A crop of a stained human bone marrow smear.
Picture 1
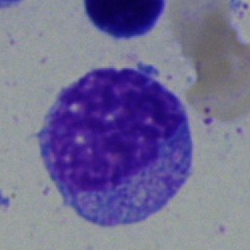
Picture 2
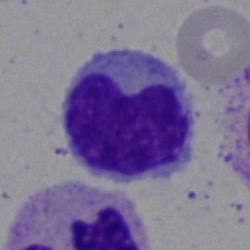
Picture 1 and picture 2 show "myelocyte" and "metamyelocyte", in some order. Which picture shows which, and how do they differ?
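The myelocyte appears in picture 1, the metamyelocyte in picture 2. Both cells have a round outline, roughly round in the myelocyte and smooth-edged in the metamyelocyte. The metamyelocyte's nucleus is indented at its upper side, giving it a kidney shape, and it fills most of the cell.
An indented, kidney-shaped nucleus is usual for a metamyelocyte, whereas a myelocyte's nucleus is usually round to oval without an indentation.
In the metamyelocyte the chromatin is dark purple and coarsely clumped with small paler patches, and no distinct nucleolus is visible.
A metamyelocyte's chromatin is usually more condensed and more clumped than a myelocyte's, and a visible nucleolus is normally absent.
The cytoplasm differs in colour: in the myelocyte it stains blue and forms a crescent on the lower right side of the nucleus, whereas in the metamyelocyte it is pale greyish blue. A dark, densely stained round body lies just above the myelocyte.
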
